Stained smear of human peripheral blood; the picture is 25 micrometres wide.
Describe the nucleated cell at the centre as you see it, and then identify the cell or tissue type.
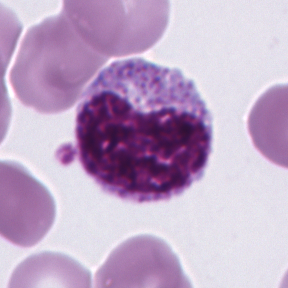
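Let me see, the outline is round. Along the upper edge the nucleus is indented, giving it a kidney shape, and I can't make out any nucleoli. Many small purple granules are sprinkled through the cytoplasm. What I have here is a metamyelocyte.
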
